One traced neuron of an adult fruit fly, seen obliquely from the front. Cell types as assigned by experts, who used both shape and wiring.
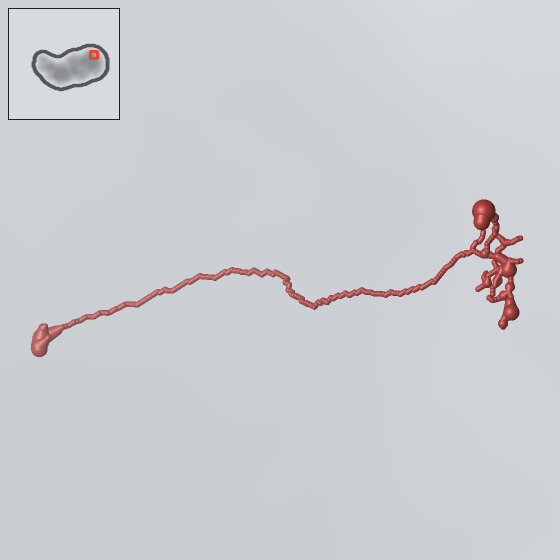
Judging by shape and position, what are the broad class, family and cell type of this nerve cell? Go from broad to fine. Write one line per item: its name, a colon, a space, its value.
broad class: optic-lobe intrinsic neuron
family: Tm
cell type: Tm9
